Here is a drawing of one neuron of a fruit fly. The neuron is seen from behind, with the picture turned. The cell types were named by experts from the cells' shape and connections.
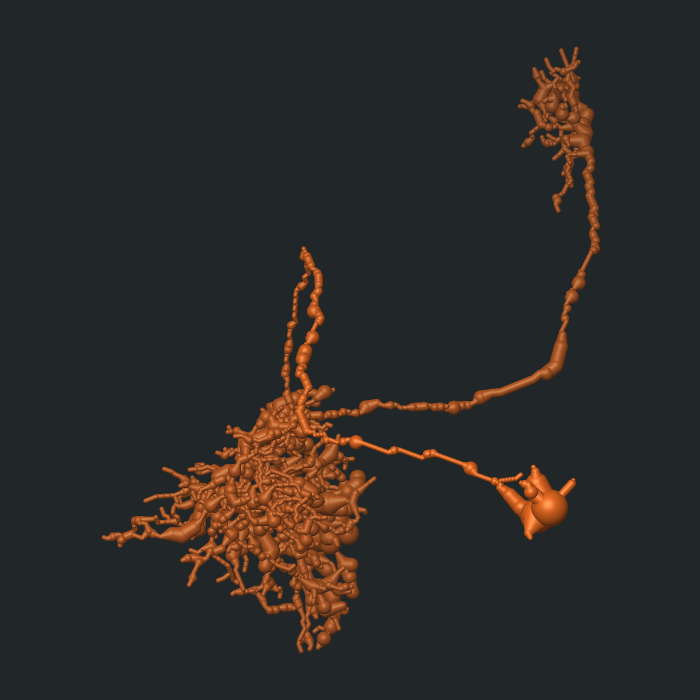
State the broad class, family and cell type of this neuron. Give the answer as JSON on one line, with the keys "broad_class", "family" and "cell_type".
{"broad_class": "central-brain intrinsic neuron", "family": "class CX", "cell_type": "EL"}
